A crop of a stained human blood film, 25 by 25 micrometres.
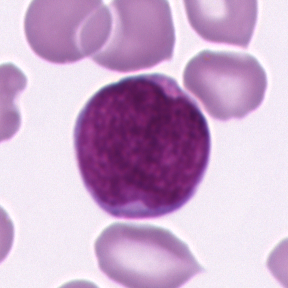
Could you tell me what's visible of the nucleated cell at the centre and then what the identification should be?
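Look first at the outline: it is round and smooth. Now see how the nucleus, round and about 12 micrometres across, fills almost the whole cell. That leaves only a very thin rim of cytoplasm, easiest to see along the bottom edge. Search that rim carefully, and no granules can be seen in it. So this is a myeloblast.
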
